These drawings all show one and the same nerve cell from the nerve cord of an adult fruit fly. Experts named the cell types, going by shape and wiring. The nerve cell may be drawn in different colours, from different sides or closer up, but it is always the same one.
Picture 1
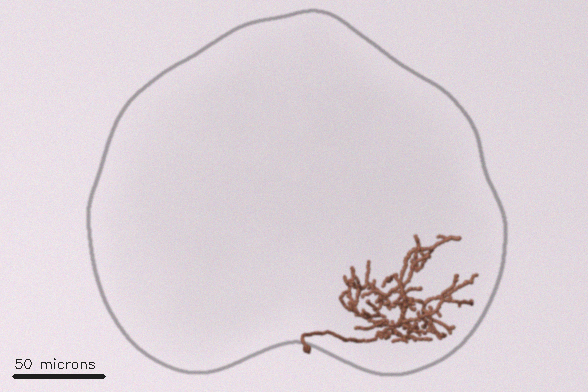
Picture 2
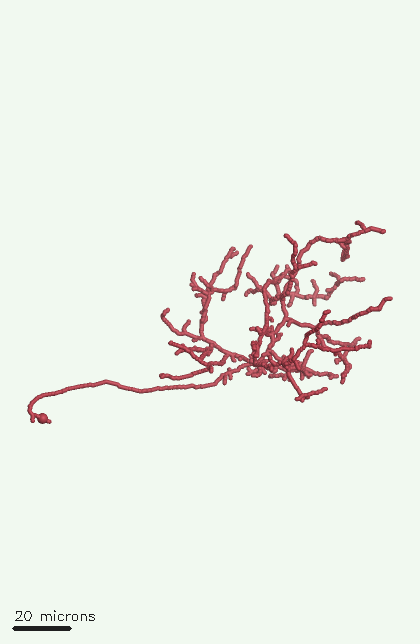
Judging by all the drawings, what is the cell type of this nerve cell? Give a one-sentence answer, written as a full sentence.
This nerve cell is of the type IN13B032.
